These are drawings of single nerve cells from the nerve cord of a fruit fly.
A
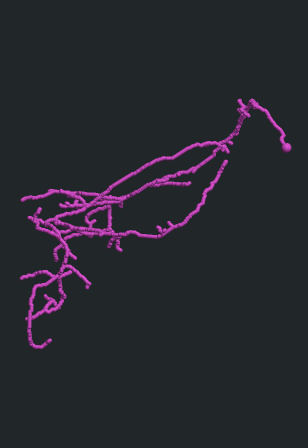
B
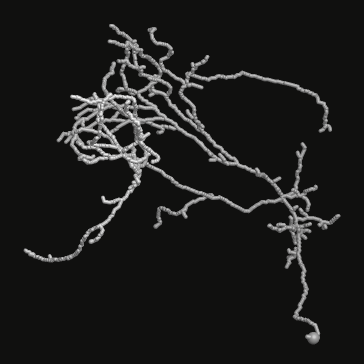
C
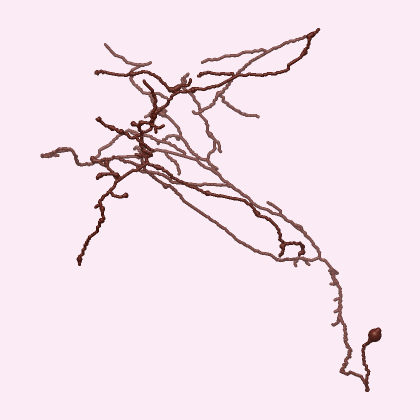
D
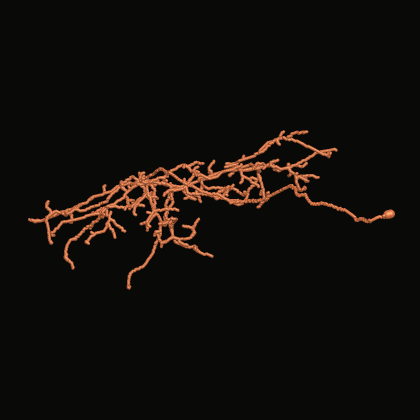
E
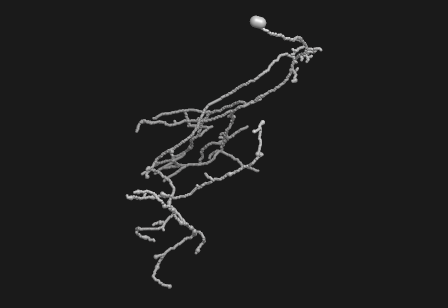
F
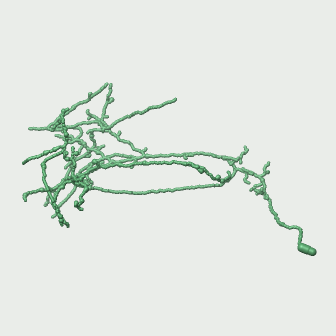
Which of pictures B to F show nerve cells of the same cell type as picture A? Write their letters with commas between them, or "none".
B, C, E, F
